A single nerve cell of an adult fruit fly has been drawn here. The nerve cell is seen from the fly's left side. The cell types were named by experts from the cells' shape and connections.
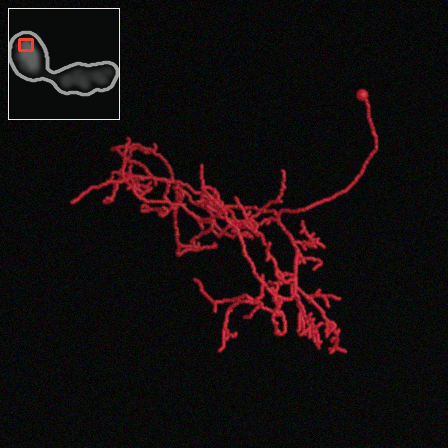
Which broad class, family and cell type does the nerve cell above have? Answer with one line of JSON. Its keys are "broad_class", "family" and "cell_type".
{"broad_class": "central-brain intrinsic neuron", "family": "hemilineage VLPd&p1_posterior", "cell_type": "SMP248_a"}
